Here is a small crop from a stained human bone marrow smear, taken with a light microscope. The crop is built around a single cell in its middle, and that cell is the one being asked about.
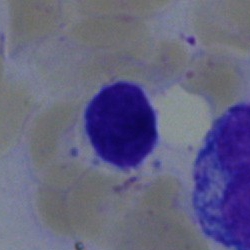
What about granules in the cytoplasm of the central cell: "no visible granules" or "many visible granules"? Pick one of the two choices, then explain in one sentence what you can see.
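No visible granules. No granules are visible within the cell.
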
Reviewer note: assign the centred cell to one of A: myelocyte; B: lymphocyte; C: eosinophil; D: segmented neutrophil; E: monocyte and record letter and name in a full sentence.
The one to choose is option B, as the cell in the middle is a lymphocyte.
